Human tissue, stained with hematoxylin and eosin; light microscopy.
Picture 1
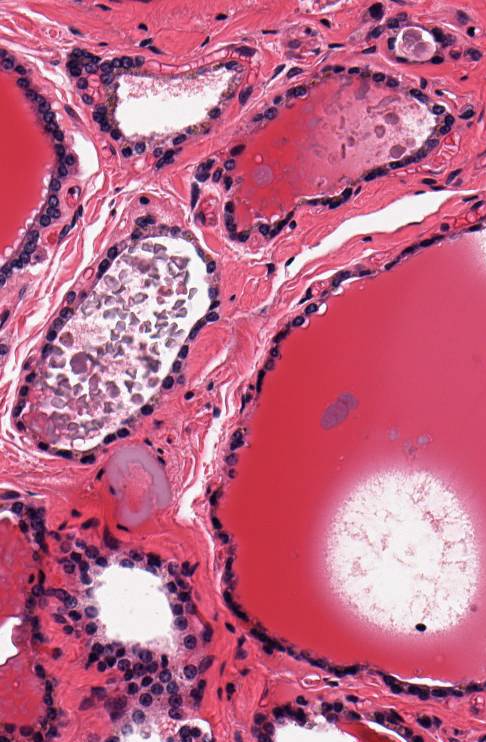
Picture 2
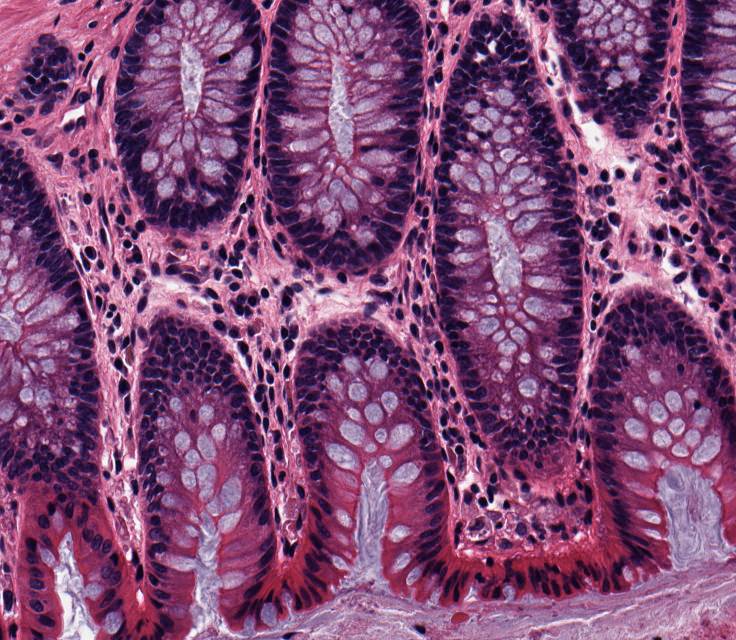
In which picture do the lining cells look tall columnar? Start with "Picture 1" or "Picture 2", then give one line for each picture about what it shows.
Picture 2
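What picture 1 shows: Each follicle is lined by a single layer of flattened to low cuboidal cells.
What picture 2 shows: Each gland is lined by a single layer of tall columnar epithelium.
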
